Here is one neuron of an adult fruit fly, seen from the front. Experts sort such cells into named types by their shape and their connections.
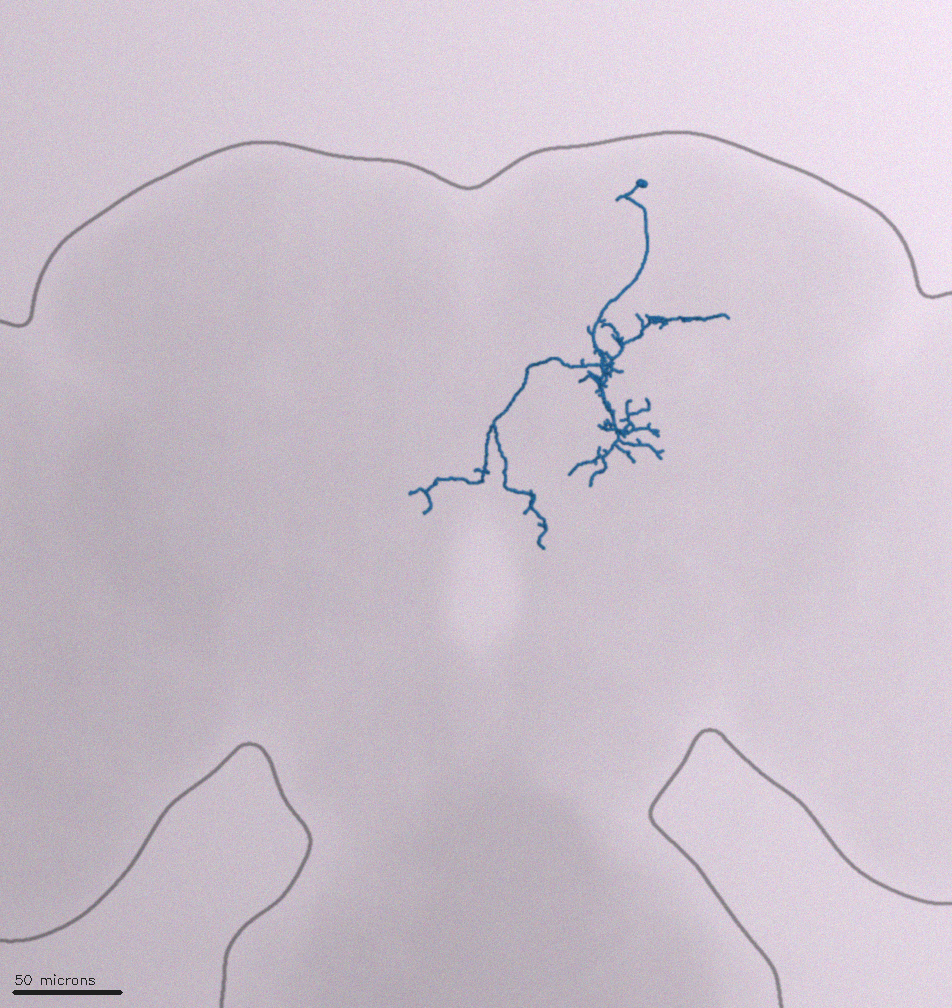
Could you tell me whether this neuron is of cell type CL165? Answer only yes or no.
no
